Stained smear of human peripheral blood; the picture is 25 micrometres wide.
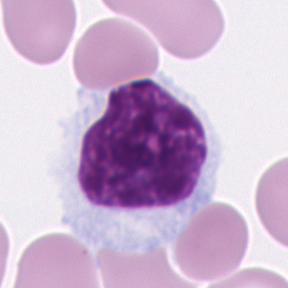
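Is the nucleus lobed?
No: one unlobed mass, somewhat angular in outline.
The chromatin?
Dark purple, coarsely clumped, with paler streaks between the clumps.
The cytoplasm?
Pale greyish blue, widest below the nucleus.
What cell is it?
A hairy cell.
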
